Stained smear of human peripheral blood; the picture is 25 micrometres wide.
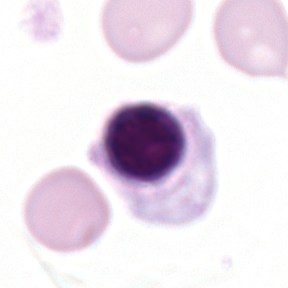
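Normoblast in a stained smear of peripheral blood. Notice the nucleus, round in outline and about 7 micrometres across, sitting off-centre toward the upper left of the cell. Its chromatin is dense and dark purple across the whole nucleus. The pale lilac-grey cytoplasm forms its widest rim on the right and lower sides of the nucleus.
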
